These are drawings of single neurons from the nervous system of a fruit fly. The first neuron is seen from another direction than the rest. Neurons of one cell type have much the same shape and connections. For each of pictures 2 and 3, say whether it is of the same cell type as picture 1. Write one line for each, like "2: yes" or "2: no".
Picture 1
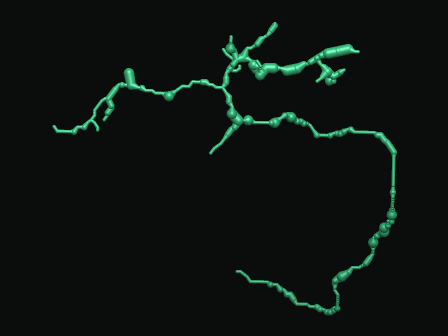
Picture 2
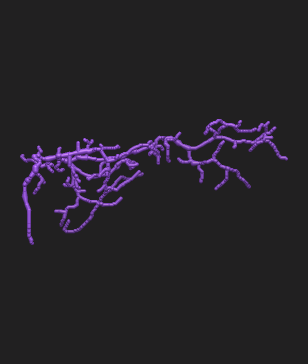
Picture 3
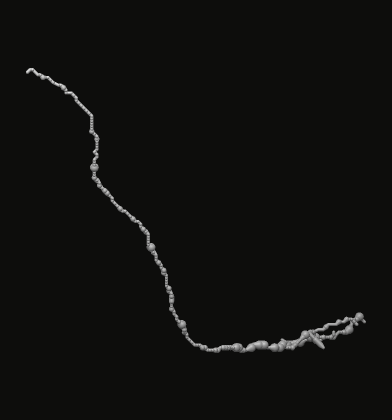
2: yes
3: no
